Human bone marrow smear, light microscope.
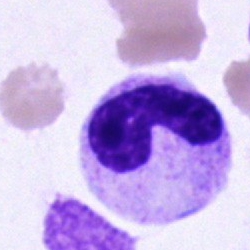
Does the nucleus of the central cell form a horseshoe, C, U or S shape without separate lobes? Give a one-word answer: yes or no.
Yes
